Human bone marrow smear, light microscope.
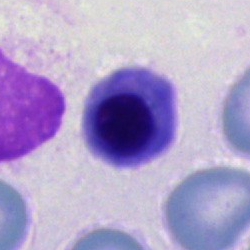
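Erythroblast, the central cell of a stained bone marrow smear. Nucleus off-centre, toward the lower left. Chromatin dense, very dark purple, little visible texture. Cytoplasm without granules. Surface free of projections.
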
